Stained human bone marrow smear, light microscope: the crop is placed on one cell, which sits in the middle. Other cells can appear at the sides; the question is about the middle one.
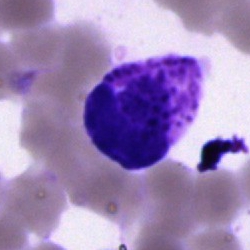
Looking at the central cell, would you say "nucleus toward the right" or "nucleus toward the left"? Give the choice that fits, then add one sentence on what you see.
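Nucleus toward the left. A dense, deep violet nuclear mass fills the lower-left part of the cell.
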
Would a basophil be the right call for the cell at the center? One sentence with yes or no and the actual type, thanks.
Yes, the cell that the crop is centered on is a basophil.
